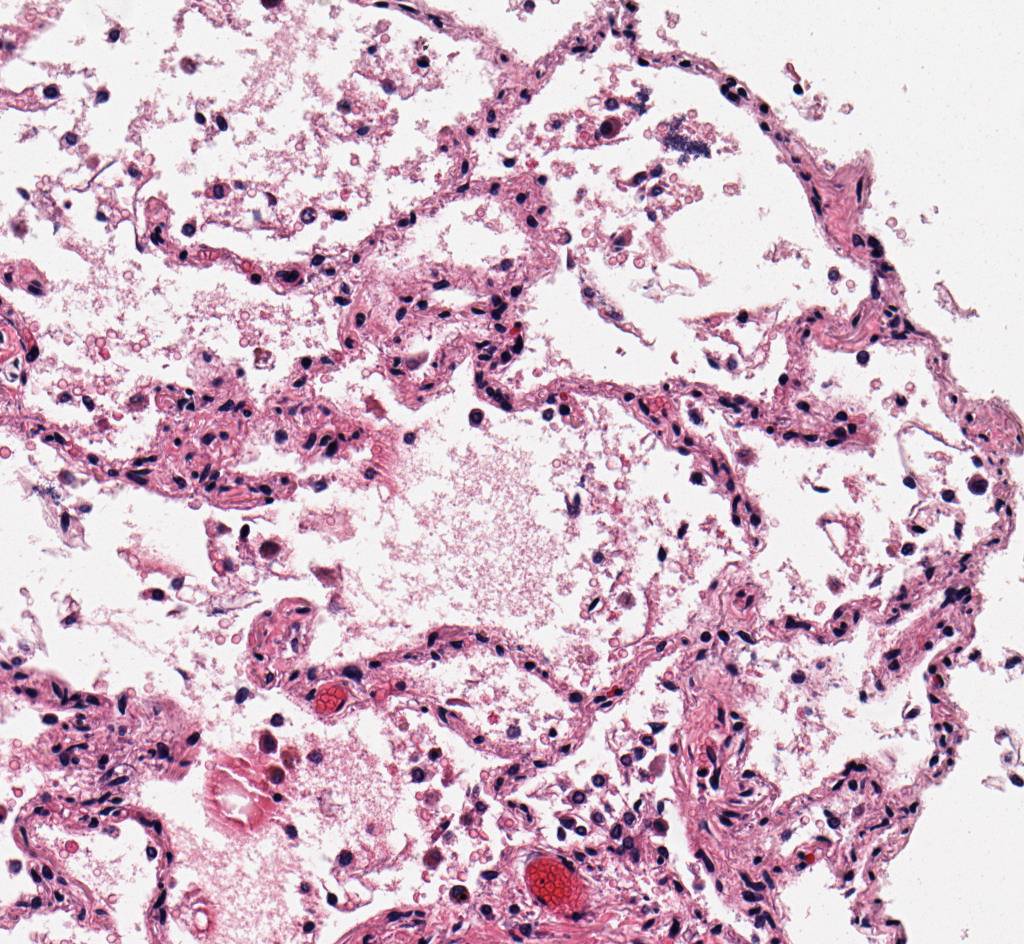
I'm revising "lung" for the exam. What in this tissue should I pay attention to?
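Start with the thin, branching pink septa: they make a network around large open spaces across the whole field, and that fits lung well.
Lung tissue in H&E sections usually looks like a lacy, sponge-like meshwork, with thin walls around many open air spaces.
Small round vessels packed with red blood cells sit in the lower half of the field, one of them at the bottom centre. What fits less easily is that many of the spaces are not empty: they hold pale pink, finely granular material, most plentiful in the centre of the field. Lying free in the spaces are scattered rounded cells with ample pink cytoplasm and round nuclei, consistent with macrophages.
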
